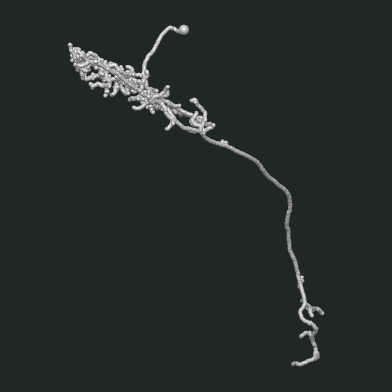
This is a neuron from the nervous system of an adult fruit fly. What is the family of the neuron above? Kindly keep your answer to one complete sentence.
In family terms, the neuron is hemilineage 07B.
